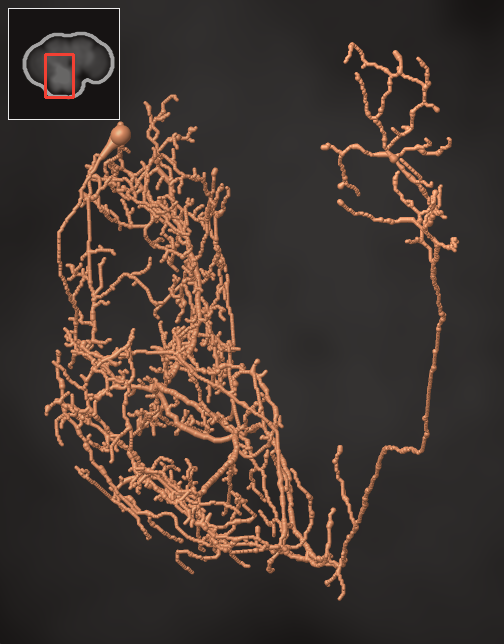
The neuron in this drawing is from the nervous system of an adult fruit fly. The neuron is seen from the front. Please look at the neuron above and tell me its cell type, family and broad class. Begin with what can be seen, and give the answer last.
More than a hundred branch ends can be seen. In this view it is taller than it is wide. The cell type is AN17A003. The family is hemilineage 17A. It is an ascending neuron.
